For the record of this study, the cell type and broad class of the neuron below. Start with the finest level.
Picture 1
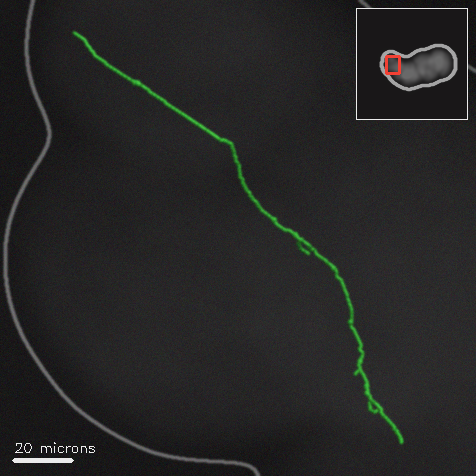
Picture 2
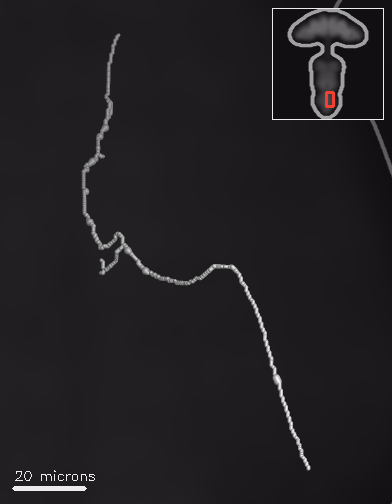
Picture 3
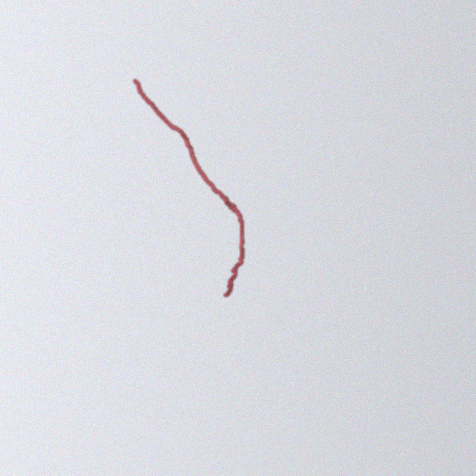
SNxx22; sensory neuron entering the nerve cord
